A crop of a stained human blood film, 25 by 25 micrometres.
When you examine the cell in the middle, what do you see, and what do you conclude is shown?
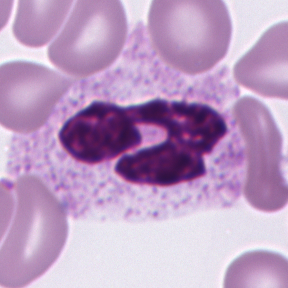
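First, the nucleus: two lobes joined by a band at the top, enclosing a pale gap between them. Next, the chromatin, dark purple and coarsely clumped. Then the cytoplasm: abundant, pale pinkish-lilac, and filled with fine violet granules scattered evenly up to the cell edge. Last, the name: a segmented neutrophil.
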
